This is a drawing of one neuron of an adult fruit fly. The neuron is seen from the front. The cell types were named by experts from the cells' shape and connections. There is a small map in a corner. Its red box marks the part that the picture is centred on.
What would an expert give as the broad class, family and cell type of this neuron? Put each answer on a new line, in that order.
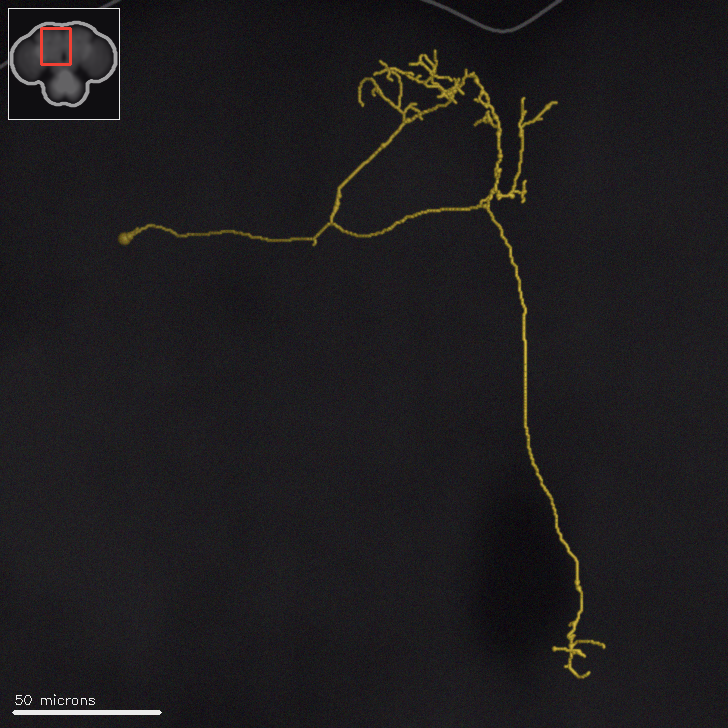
central-brain intrinsic neuron
hemilineage SMPpv2_dorsal
SMP261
